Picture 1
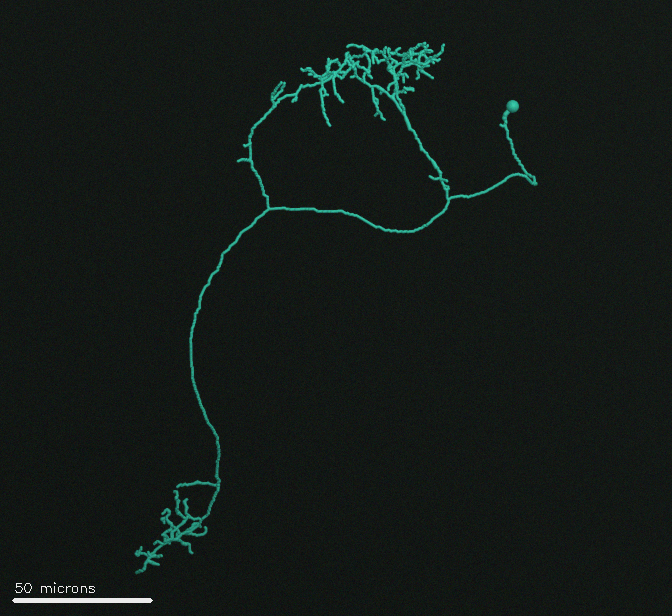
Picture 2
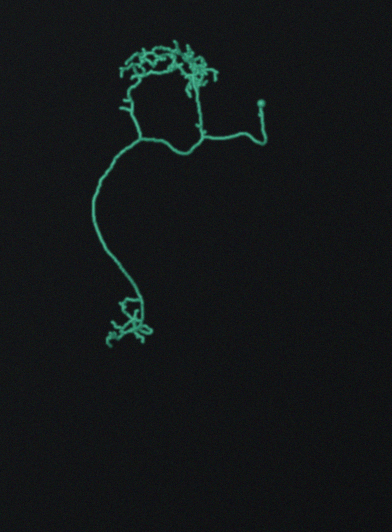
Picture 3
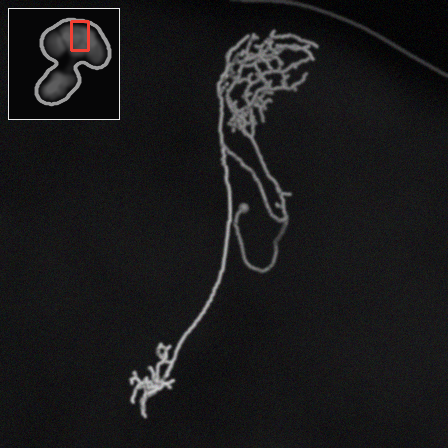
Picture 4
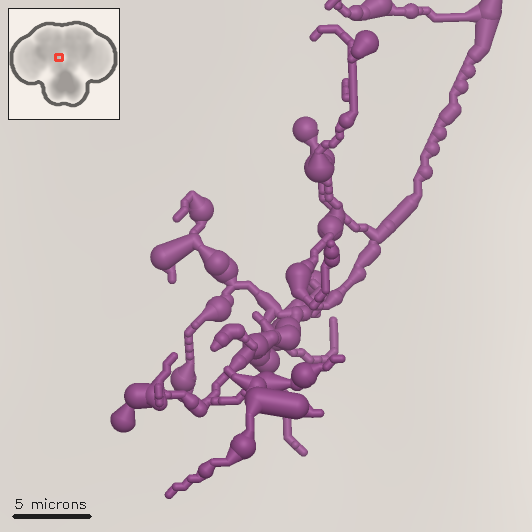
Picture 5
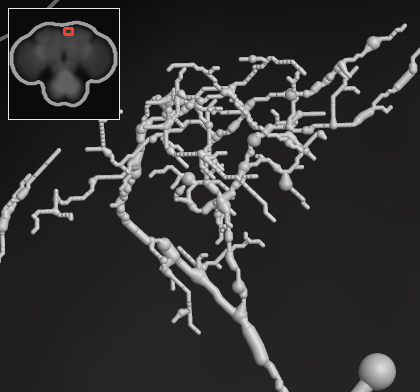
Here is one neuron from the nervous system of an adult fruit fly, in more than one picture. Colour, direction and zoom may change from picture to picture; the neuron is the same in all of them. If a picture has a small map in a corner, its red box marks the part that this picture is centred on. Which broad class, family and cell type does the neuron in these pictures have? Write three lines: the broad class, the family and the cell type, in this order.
central-brain intrinsic neuron
hemilineage SMPpv1
CB1379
